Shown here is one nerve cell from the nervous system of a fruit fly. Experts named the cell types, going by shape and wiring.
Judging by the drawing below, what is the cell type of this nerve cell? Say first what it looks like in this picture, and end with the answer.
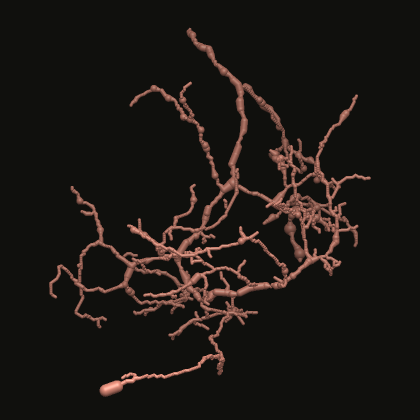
The cell body can be seen at the lower left of the picture. The picture shows dozens of branch ends. Its broad class is nerve-cord intrinsic neuron. Its cell type is IN13B032.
